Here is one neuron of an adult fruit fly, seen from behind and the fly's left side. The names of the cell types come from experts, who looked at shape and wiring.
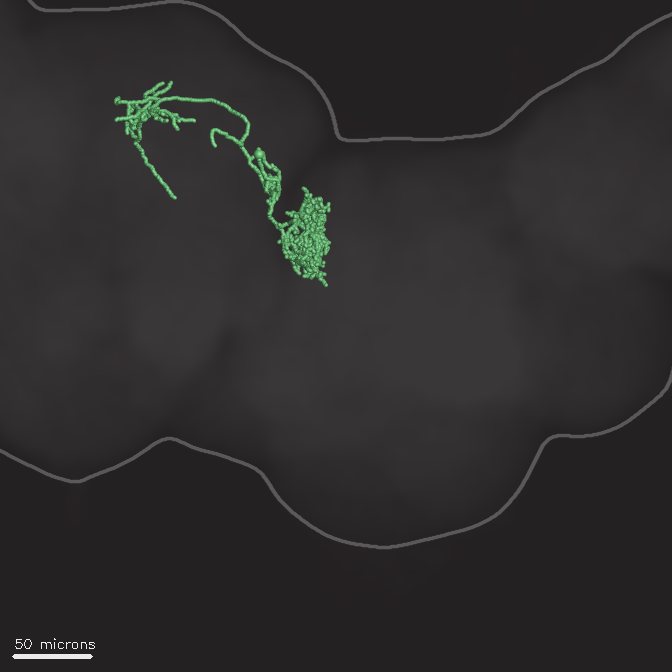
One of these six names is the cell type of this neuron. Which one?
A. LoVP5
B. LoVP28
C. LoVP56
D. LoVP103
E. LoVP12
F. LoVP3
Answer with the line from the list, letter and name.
C. LoVP56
